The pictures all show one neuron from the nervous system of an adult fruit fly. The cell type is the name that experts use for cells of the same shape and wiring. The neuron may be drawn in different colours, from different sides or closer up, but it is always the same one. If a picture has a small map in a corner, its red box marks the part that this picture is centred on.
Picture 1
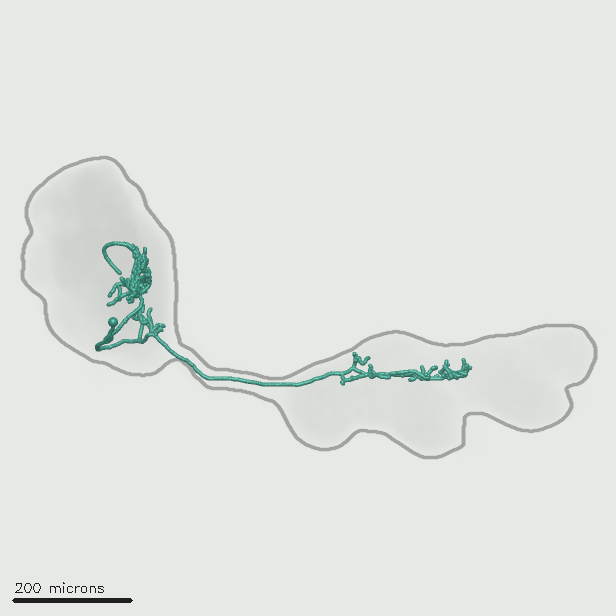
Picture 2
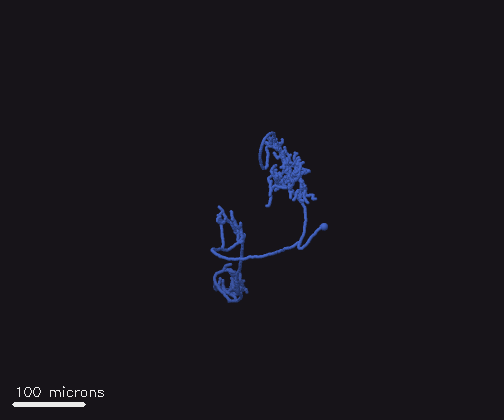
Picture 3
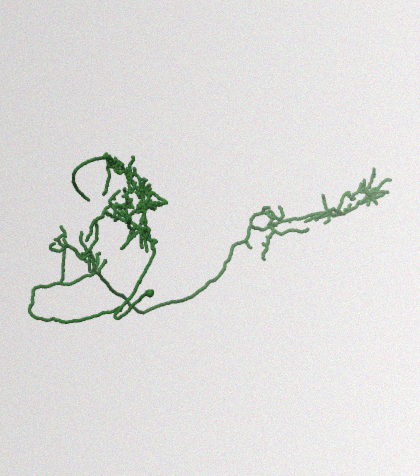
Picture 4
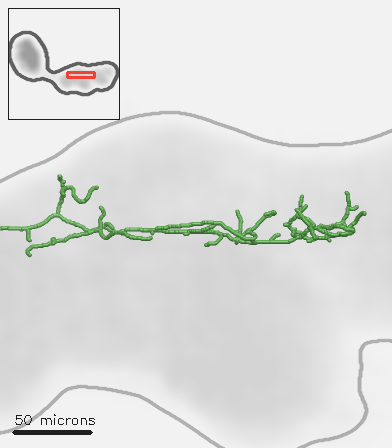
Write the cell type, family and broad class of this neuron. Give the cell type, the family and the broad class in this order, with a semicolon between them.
DNg94; DNg; descending neuron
